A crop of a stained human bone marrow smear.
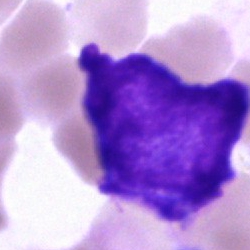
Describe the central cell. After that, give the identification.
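Look how the outline is irregular and angular, with several blunt corners instead of a smooth round edge. There's also a small rounded knob sticking out from the upper left edge. The chromatin is finely stippled, with small paler speckles and no coarse dark clumps, and pale lilac-pink red cells are pressing against the cell on several sides. That's a blast.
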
